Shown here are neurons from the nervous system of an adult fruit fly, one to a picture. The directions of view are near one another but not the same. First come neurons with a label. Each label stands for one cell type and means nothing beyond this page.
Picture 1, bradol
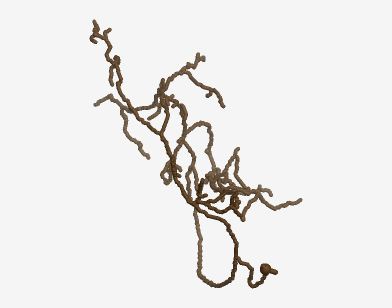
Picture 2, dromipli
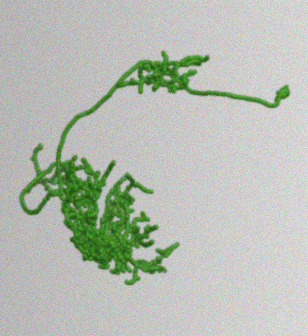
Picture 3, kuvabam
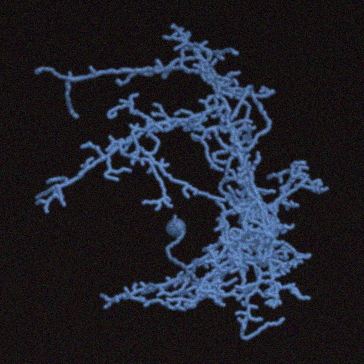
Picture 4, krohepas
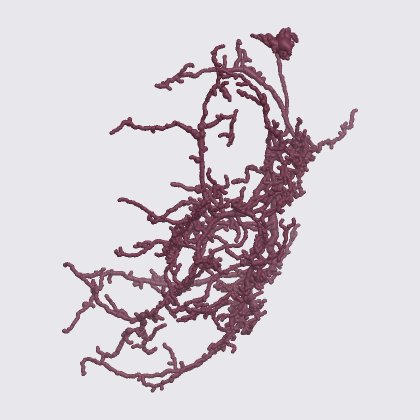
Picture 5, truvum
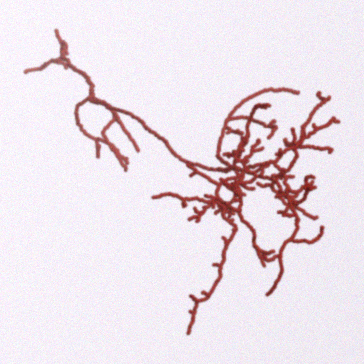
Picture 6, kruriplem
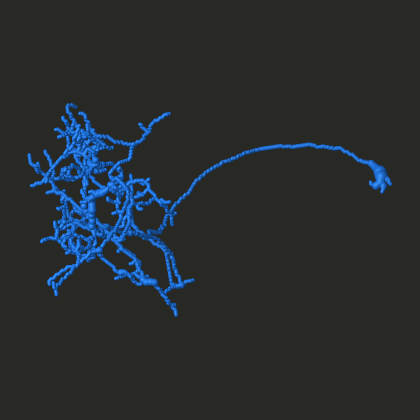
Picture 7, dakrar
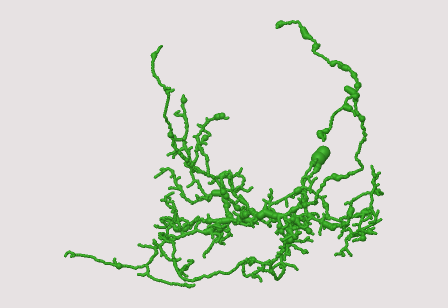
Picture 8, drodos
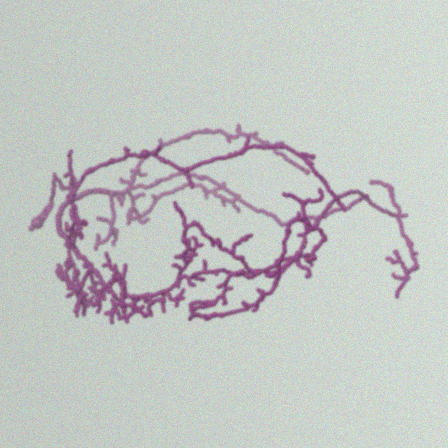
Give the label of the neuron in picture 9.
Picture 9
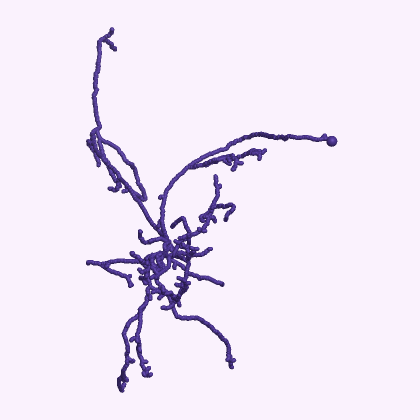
truvum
